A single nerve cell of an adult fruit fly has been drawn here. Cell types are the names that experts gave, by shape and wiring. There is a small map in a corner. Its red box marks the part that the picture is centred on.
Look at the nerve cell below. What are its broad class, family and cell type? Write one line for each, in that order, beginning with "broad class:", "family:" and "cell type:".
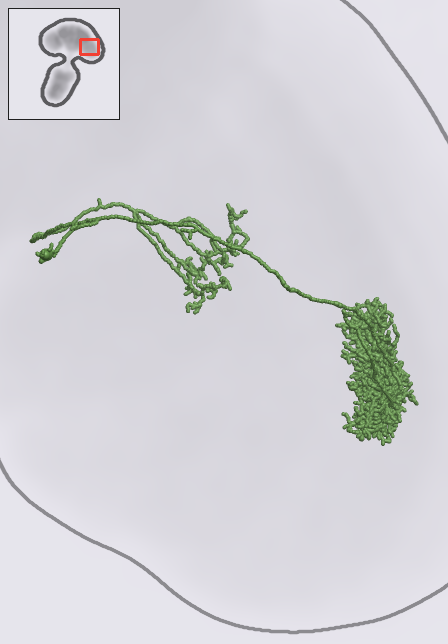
broad class: optic-lobe intrinsic neuron
family: MeLo
cell type: MeLo9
